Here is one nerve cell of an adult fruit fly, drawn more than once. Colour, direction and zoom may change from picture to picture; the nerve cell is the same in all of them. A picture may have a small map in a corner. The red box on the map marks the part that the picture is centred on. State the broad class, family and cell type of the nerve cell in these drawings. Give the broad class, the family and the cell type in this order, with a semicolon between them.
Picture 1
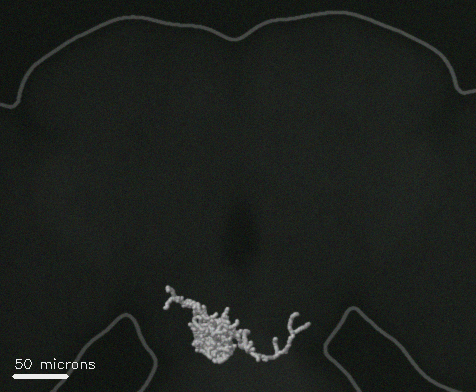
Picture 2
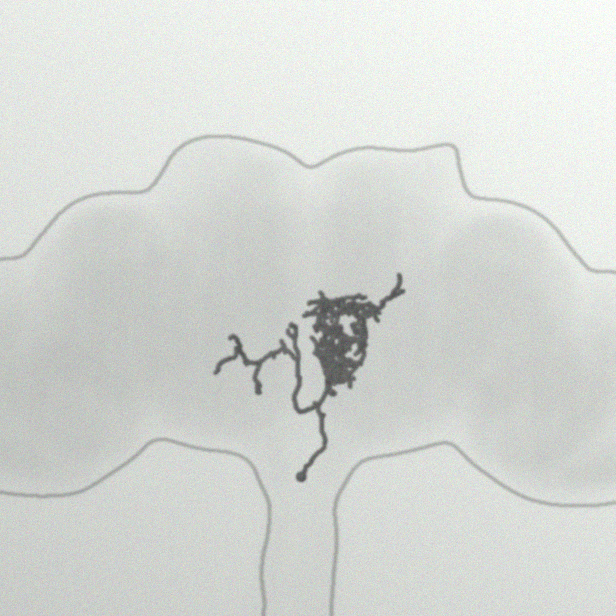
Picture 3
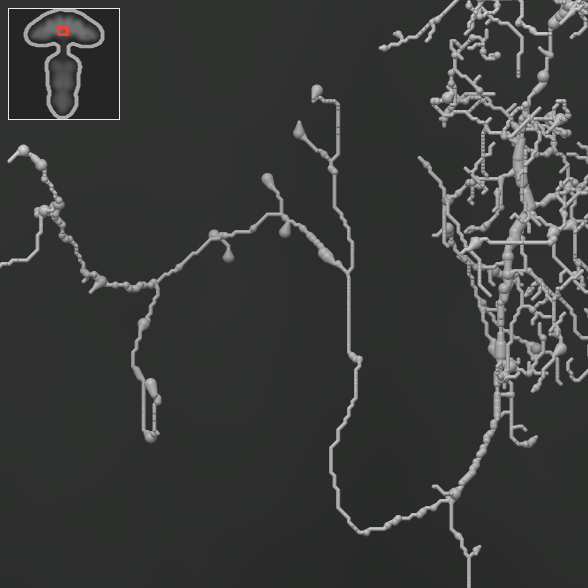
central-brain intrinsic neuron; hemilineage LB23; GNG611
